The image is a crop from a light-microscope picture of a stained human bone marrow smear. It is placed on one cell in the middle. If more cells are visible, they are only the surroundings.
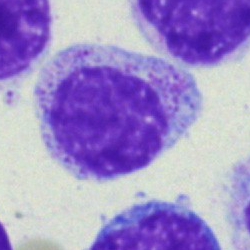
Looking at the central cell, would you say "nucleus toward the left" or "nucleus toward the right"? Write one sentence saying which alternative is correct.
In this cell, the nucleus is set toward the left side.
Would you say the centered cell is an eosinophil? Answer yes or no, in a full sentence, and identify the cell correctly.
No, the cell placed in the centre is a myelocyte and is not an eosinophil.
